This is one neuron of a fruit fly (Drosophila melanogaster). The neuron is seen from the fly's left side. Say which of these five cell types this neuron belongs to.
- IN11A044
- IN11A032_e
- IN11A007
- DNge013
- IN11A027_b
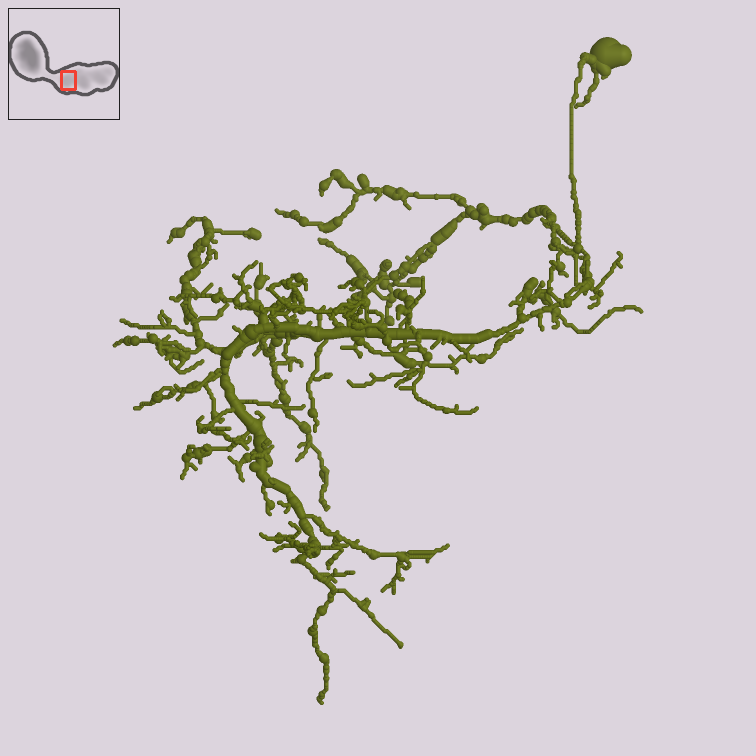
IN11A007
